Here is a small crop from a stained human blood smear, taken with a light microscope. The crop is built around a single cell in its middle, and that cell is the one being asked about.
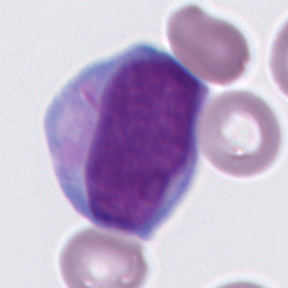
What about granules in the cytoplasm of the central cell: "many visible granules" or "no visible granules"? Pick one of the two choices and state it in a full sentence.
No granules can be seen in the cytoplasm of this cell.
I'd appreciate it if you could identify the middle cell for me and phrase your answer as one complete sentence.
In this crop, the cell at the very middle is an atypical promyelocyte.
